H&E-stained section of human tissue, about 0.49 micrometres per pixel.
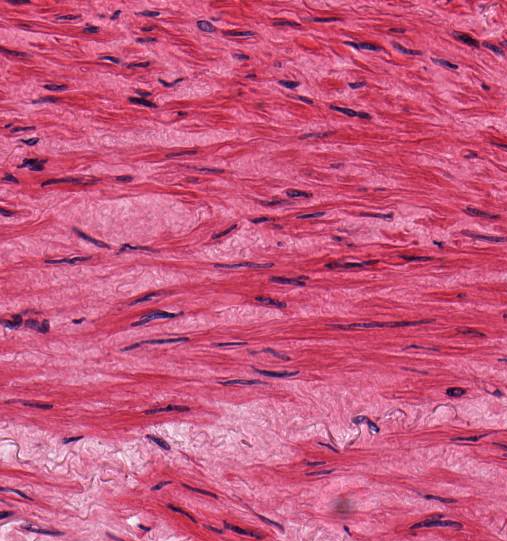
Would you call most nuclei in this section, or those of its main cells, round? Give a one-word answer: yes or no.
No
